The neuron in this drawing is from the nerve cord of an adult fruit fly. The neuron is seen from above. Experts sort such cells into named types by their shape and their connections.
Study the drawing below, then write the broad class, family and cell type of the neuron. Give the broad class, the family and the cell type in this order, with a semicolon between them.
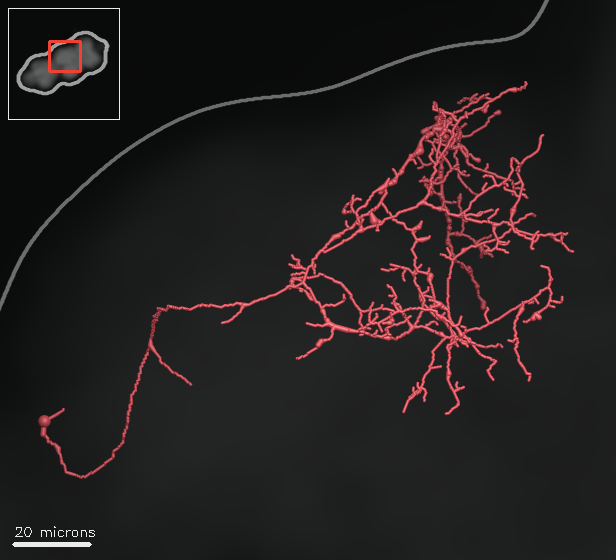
nerve-cord intrinsic neuron; hemilineage 03B; IN03B071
